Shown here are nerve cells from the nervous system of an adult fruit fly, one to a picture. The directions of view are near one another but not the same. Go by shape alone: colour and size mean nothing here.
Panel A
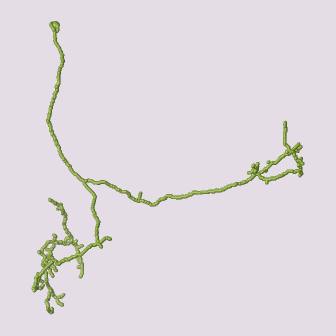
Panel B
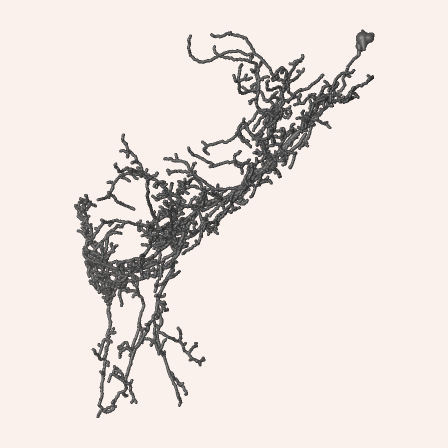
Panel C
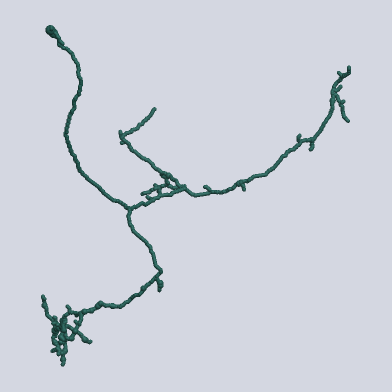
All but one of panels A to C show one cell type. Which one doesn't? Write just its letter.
B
